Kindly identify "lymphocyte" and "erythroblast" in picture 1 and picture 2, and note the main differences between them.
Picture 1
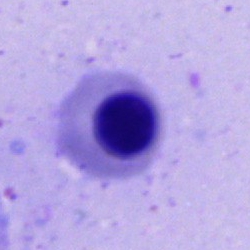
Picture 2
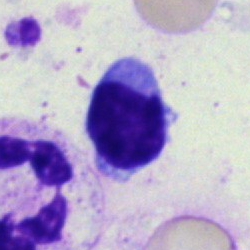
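An erythroblast occupies picture 1, and a lymphocyte picture 2. Outline: round with a smooth edge in the erythroblast, oval and taller than wide in the lymphocyte. The erythroblast's nucleus lies off-centre toward the right and is stained evenly very dark blue-purple, with no chromatin pattern visible.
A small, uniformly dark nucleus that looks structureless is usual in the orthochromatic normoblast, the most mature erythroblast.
In the lymphocyte, the chromatin is dark purple and dense.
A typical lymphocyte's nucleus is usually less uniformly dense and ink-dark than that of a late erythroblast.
The erythroblast's cytoplasm is pale greyish-blue, forming a broad band on the left of the nucleus and only a thin rim on the right.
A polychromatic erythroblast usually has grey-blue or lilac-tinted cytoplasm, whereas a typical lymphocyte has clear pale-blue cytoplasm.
From the lymphocyte's right edge a small pale blue bleb projects. Neither cell shows granules in its cytoplasm.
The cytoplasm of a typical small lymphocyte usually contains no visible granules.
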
